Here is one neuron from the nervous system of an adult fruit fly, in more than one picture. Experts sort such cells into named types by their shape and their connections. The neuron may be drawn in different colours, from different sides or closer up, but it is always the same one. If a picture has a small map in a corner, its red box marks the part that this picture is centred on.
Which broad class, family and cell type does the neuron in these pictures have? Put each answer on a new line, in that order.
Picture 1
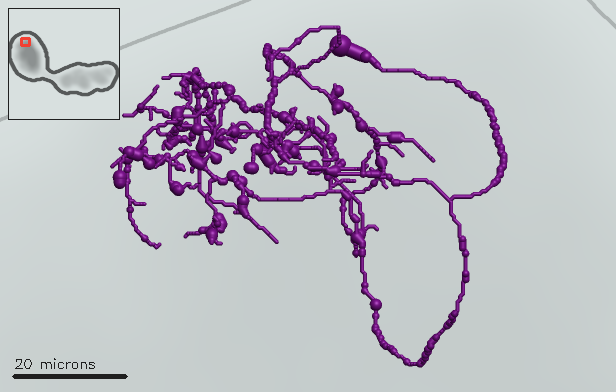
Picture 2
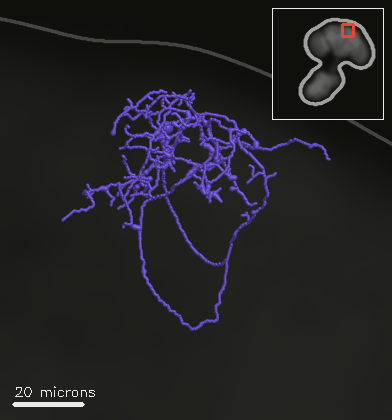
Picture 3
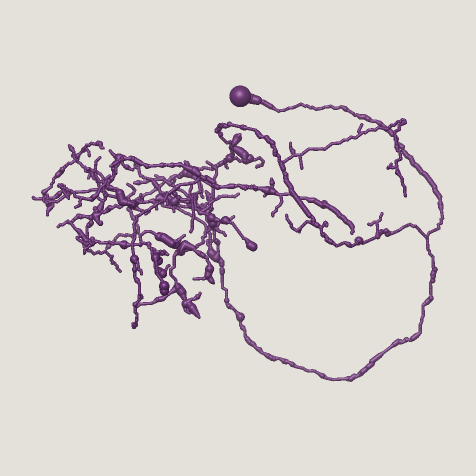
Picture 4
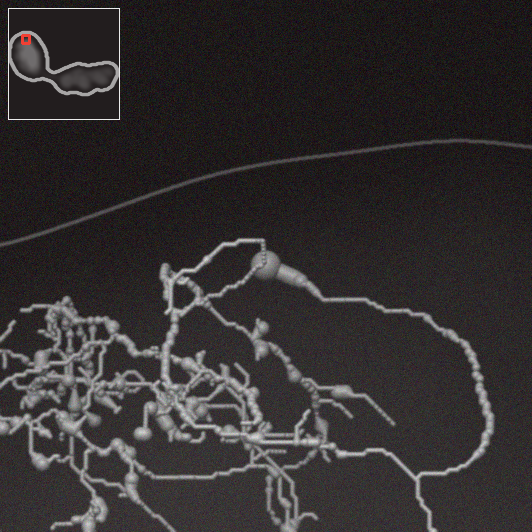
central-brain intrinsic neuron
hemilineage SMPpd1
SMP347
